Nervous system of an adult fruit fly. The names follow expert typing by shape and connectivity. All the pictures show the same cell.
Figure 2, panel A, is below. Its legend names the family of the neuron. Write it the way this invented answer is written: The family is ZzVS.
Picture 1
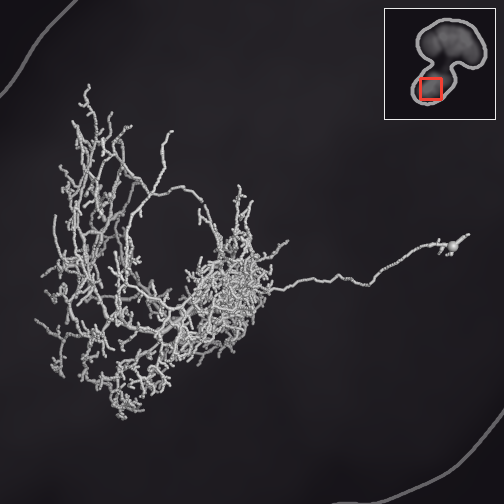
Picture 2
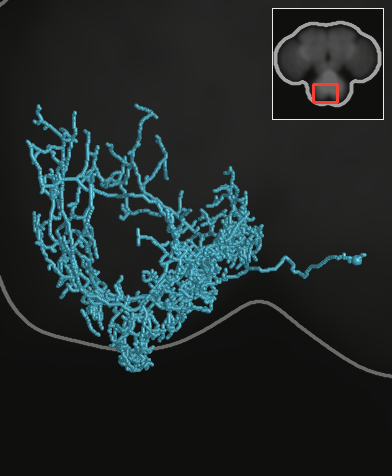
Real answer: The family is hemilineage 14A.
